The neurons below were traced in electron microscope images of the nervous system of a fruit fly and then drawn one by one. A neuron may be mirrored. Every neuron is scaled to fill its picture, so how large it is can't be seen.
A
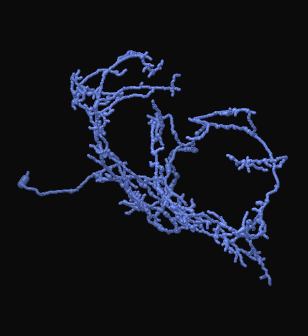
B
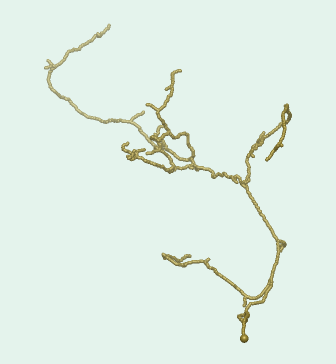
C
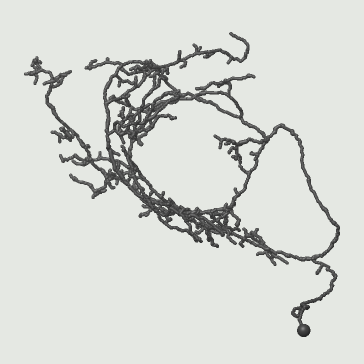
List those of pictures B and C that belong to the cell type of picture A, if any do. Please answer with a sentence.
Picture C is of the same cell type.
